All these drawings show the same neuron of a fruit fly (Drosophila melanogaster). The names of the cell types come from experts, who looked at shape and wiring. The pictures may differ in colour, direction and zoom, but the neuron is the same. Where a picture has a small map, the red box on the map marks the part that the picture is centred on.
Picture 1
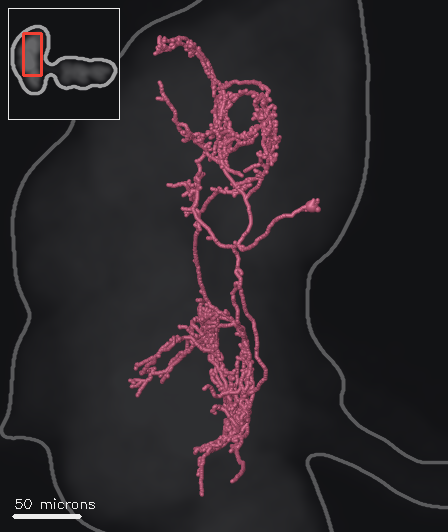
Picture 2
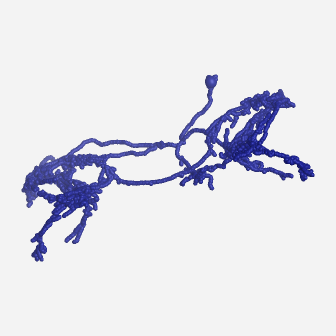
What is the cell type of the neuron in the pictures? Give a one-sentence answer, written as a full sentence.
The cell type that fits this neuron is CL357.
